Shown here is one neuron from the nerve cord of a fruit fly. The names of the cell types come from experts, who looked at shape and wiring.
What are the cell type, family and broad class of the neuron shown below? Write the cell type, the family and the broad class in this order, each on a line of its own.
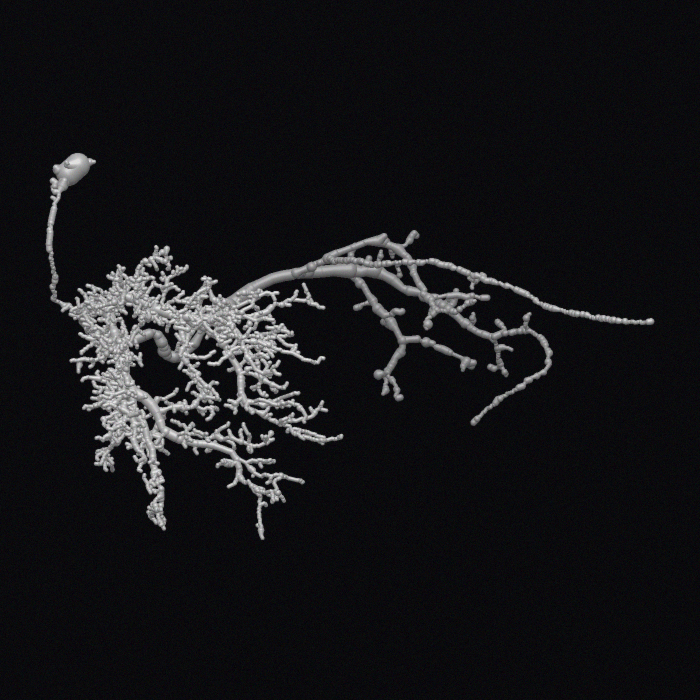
AN19B004
hemilineage 19B
ascending neuron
